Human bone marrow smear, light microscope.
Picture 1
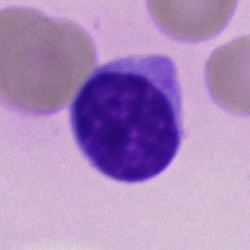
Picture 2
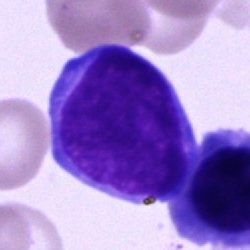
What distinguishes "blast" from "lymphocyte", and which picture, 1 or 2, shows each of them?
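In picture 2 you have the blast; the lymphocyte is the one in picture 1. Compare the chromatin first: the lymphocyte's is dark and dense, with small paler spots scattered through it, while the blast's is finely granular and evenly spread, with small paler specks and no coarse clumps.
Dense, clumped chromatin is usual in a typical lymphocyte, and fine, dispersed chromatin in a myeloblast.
Next, the cytoplasm. In the lymphocyte it is scant and sits mainly as a cap on the upper right side of the nucleus, and at the upper right it forms an angular corner instead of a smooth curve. In the blast it is a thin rim of deep blue around the nucleus, widest along the left side. Neither cell shows granules in its cytoplasm.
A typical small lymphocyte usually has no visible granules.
The lymphocyte's cytoplasm has no vacuoles, and the blast's surface has no projections or blebs. Two smaller details: a red cell lies against the lymphocyte's upper left edge, and a small dark refractile speck sits on the blast's lower edge.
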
